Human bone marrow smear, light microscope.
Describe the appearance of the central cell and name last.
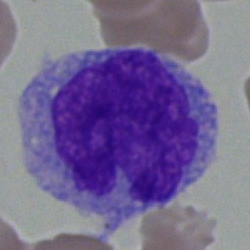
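A roughly round outline encloses a nucleus that fills most of the cell. A deep notch cuts into the nucleus from its lower edge. All around it remains a rim of pale greyish-blue cytoplasm. Cell type: monocyte.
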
